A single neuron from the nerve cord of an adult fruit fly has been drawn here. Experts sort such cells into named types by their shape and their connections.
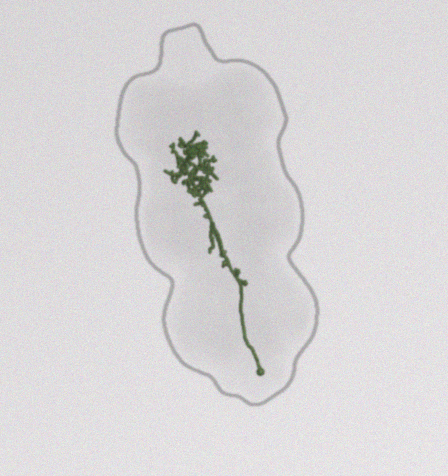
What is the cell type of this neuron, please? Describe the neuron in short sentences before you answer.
As drawn here it is more than twice as tall as it is wide. Its broad class is nerve-cord intrinsic neuron. Its cell type is IN06B066.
